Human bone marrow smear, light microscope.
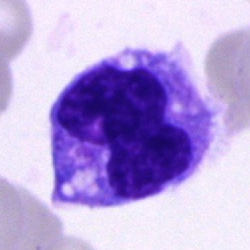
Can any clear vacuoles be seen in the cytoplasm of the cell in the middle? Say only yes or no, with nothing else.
Yes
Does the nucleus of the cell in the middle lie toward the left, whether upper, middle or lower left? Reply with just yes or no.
No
